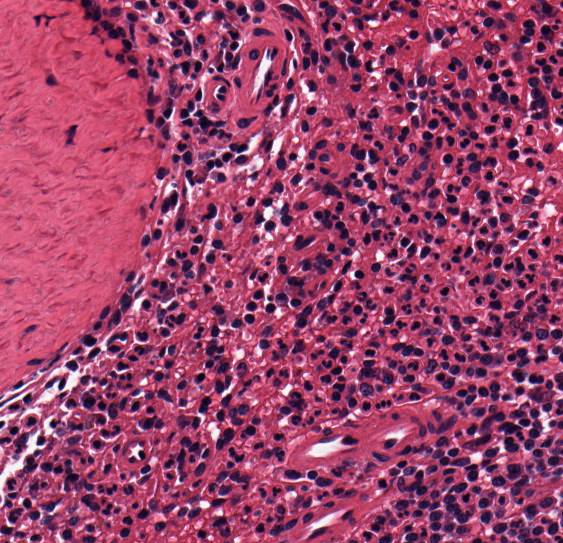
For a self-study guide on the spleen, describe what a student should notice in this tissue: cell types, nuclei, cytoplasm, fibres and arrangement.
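First: a large pale-pink acellular area occupies the upper left, densely packed cells the rest. Second: it is evenly pink, faintly wavy and fibrillar, almost without nuclei. Third: its edge against the cells curves smoothly. Last: the cells make a diffuse sheet without follicles or glands.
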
